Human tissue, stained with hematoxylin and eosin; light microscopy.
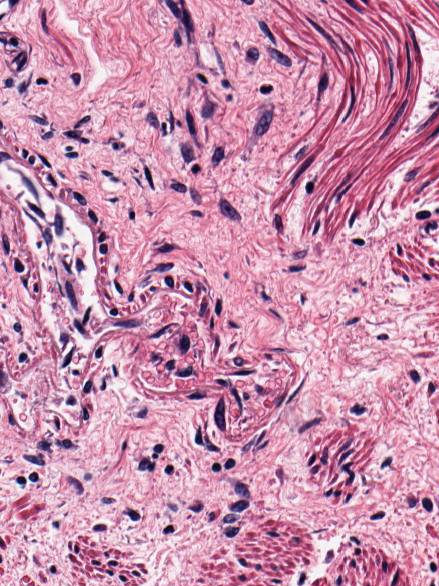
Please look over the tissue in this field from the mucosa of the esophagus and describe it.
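Wavy pink collagen fibres forming loose connective tissue occupy most of the field. Thin-walled small vessels, lumens narrow and slit-like: left half and centre. Spindle-shaped, dark-staining nuclei scattered among the collagen fibres throughout. Fat cells: none seen.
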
